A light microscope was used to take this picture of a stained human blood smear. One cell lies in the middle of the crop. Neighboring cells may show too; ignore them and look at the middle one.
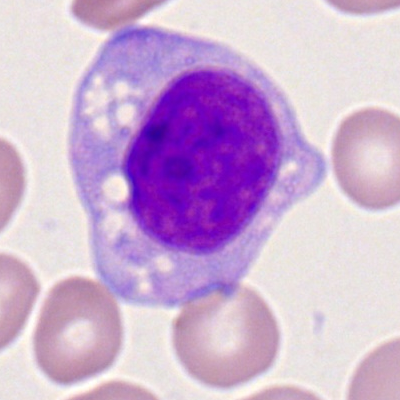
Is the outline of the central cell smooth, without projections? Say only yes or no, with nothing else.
No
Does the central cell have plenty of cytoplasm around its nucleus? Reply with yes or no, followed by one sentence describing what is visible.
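Yes. The cytoplasm is abundant and pale blue-grey.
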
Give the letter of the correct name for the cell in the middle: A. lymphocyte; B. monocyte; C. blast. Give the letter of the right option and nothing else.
B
